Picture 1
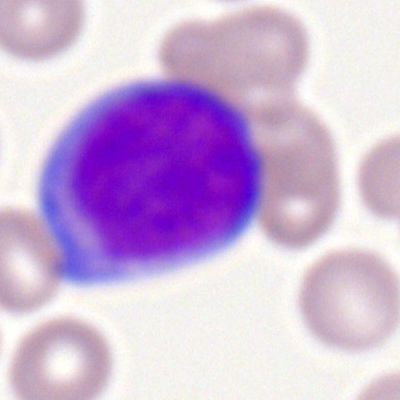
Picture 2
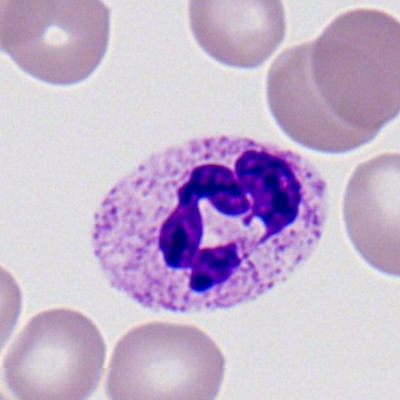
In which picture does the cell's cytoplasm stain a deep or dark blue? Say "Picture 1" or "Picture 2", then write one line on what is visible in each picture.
Picture 1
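Picture 1: The cytoplasm is a deep blue.
Picture 2: The cytoplasm is abundant and pale pink.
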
